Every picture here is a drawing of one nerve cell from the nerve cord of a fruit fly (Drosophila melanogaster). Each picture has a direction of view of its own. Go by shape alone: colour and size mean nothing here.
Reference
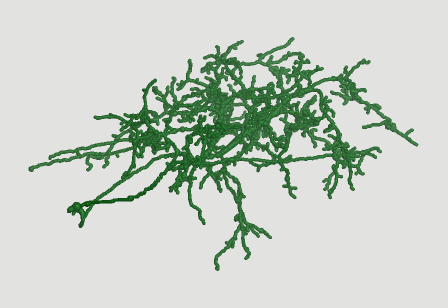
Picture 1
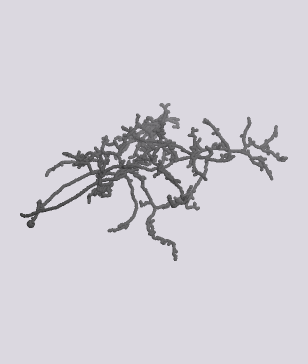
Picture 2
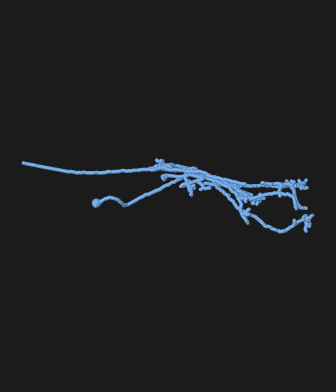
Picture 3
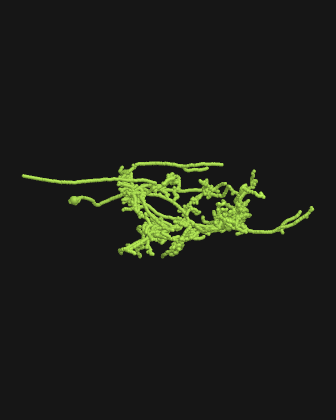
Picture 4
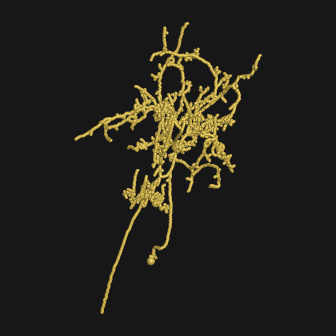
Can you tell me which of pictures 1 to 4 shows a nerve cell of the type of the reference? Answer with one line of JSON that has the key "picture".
{"picture": 4}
